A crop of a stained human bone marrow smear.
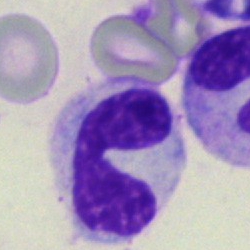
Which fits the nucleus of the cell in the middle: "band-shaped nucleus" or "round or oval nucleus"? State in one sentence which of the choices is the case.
The nucleus is a bent band and not a compact round or oval mass, and has no lobes.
